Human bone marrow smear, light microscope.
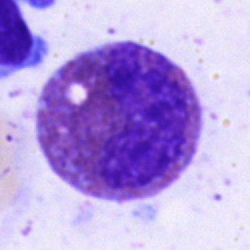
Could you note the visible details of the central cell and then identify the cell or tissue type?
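Notice first that the edge is smooth, with no blebs or projections. Darker purple, coarsely clumped staining is gathered in the right half of the cell. Over the left part, fine reddish-purple granules are scattered. Up in the upper left there's one small, sharply bounded round white spot. It's an eosinophil.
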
